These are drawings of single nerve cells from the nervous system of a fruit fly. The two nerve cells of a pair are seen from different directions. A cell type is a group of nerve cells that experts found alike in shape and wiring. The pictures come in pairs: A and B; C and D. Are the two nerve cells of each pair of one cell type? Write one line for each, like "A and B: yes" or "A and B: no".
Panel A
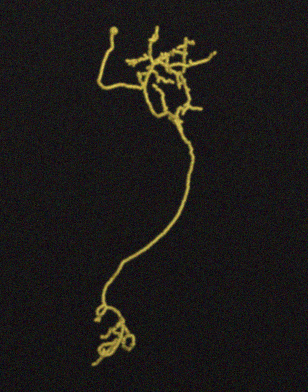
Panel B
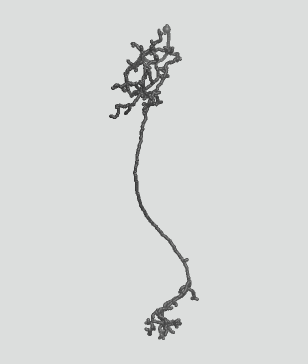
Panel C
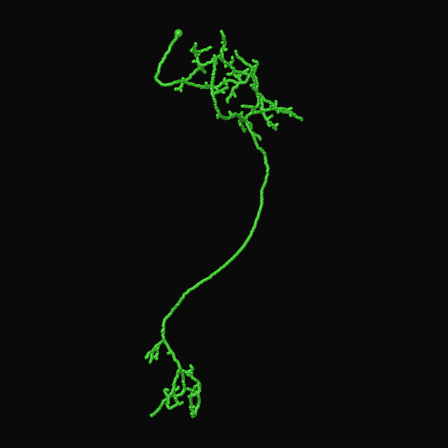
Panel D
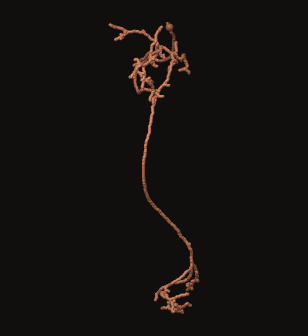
A and B: yes
C and D: yes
